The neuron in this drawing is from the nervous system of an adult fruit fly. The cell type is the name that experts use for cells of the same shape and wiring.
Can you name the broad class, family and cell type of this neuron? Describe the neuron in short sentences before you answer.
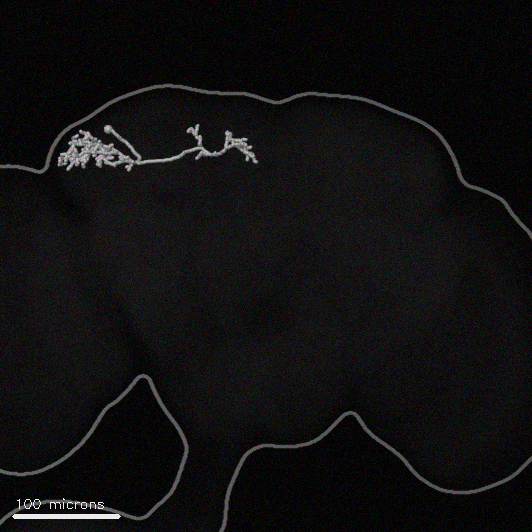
The cell body can be seen at the upper left of the picture. From left to right in the picture it spans about 190 microns. It is a central-brain intrinsic neuron. Its family is hemilineage VLPd&p1_posterior. The cell type is LHPD2a1.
